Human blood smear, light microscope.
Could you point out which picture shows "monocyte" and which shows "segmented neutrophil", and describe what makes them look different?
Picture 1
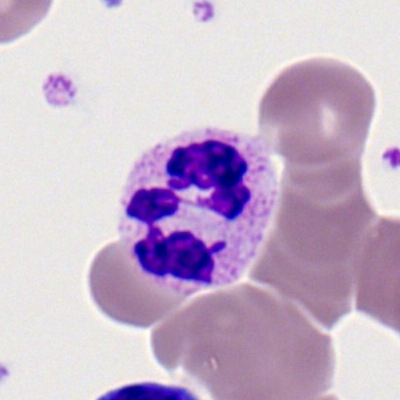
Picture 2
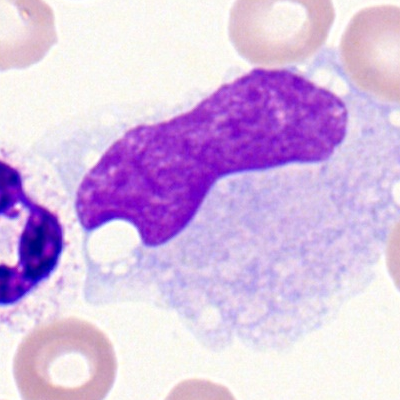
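Picture 1: segmented neutrophil. Picture 2: monocyte. Nucleus — neutrophil split into three separate lobes, chromatin dark purple and coarsely clumped; monocyte nucleus single, elongated and curved, lying across the upper part of the cell.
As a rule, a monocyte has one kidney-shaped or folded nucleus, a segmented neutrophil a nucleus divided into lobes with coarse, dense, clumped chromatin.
Cytoplasm — neutrophil plentiful, pale pinkish-lilac; monocyte abundant, pale grey-blue, filling the lower and right part.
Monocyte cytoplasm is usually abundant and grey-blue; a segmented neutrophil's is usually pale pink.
Granules — neutrophil filled with fine, small pinkish-purple ones; monocyte only faintly granular, ground-glass in texture, no coarse dark granules.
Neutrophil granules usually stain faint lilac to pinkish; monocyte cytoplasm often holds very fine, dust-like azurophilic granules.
Vacuoles — none in the neutrophil; one large clear vacuole against the lower-left edge of the monocyte nucleus.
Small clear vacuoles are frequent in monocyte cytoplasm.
Monocyte outline irregular; no distinct nucleoli in either cell.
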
